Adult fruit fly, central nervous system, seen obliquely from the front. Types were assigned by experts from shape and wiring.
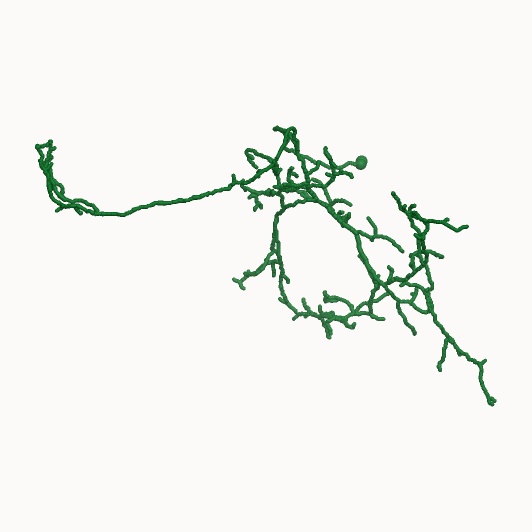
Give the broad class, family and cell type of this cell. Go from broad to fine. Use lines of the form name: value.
broad class: central-brain intrinsic neuron
family: hemilineage DM4_dorsal
cell type: SMP394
